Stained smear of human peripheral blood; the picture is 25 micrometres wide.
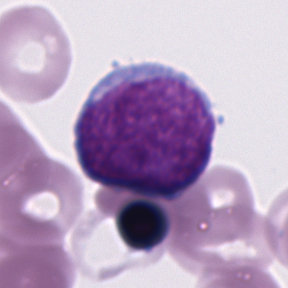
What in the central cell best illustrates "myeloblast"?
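Let me start with the chromatin, which is fine and evenly stippled throughout the nucleus, and that fits a myeloblast.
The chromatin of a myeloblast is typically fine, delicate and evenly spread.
The cytoplasm forms a thin rim, widest along the top of the cell, and that fits too.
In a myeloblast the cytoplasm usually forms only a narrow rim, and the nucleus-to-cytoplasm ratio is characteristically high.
Beyond that, I see blue cytoplasm and a few tiny blue blebs projecting from the upper edge of the cell.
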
